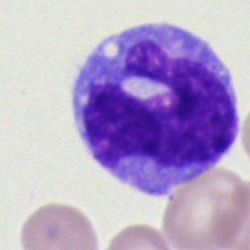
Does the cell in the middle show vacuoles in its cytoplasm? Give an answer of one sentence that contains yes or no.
Yes, in the cytoplasm of the cell there is at least one clear vacuole.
